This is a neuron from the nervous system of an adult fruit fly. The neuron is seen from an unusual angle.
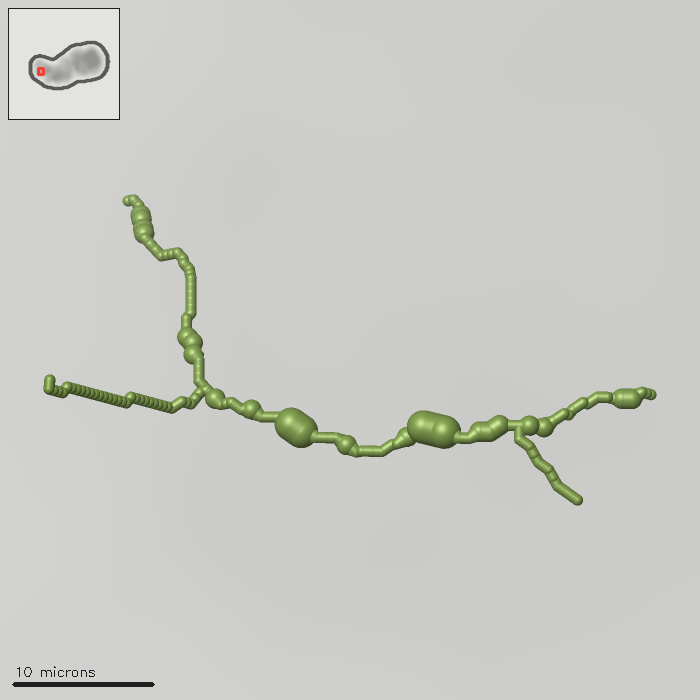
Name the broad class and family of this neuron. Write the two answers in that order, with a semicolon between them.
sensory neuron entering the nerve cord; class mechanosensory tactile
